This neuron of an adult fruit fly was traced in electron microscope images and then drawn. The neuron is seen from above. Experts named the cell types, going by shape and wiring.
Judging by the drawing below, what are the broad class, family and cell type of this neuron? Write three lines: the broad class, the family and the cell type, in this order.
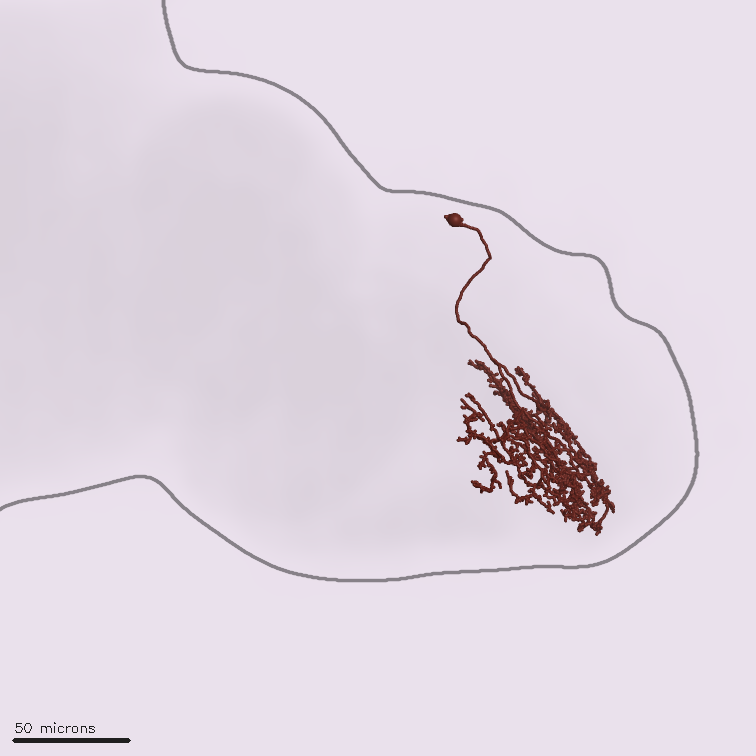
optic-lobe intrinsic neuron
Cm
Cm19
